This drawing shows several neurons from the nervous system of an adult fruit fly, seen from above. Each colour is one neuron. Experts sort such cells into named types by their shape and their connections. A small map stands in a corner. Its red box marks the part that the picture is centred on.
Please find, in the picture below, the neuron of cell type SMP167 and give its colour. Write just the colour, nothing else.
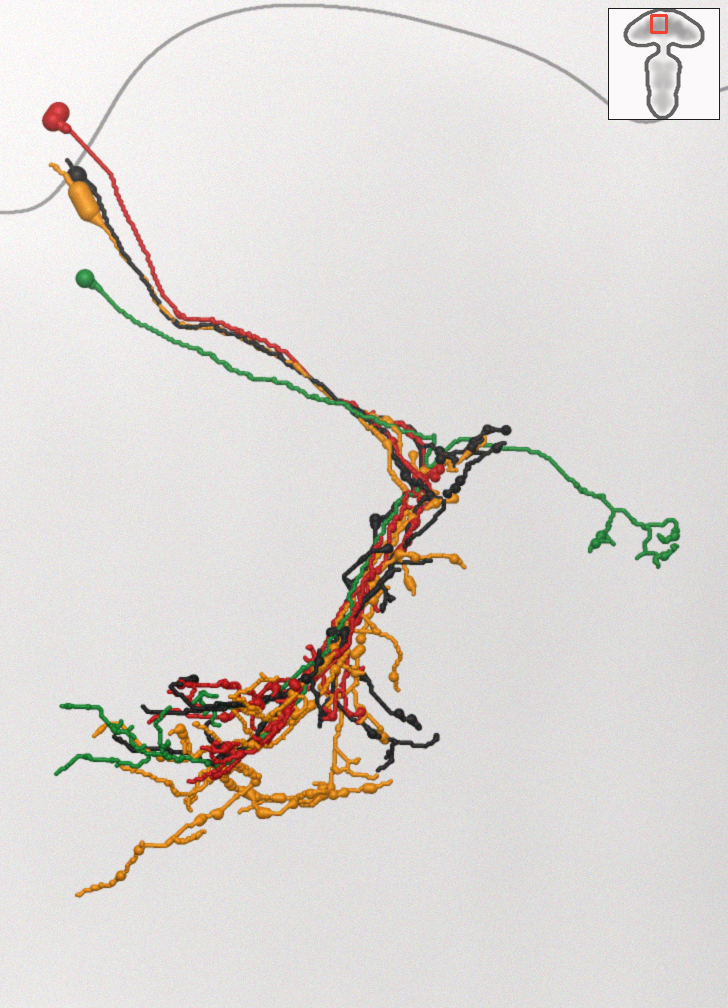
red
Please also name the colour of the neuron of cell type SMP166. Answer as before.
black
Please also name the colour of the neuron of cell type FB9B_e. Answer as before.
green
